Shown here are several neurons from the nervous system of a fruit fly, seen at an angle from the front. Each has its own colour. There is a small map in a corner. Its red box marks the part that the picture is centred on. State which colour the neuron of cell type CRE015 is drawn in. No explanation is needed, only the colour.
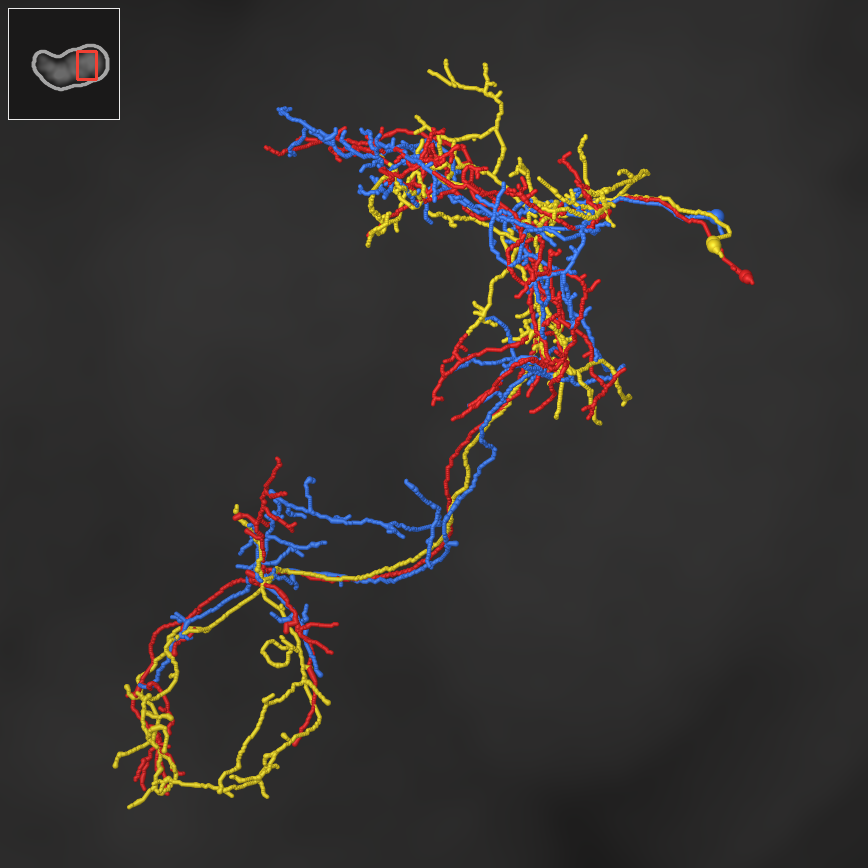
blue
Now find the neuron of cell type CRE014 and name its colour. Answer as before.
red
